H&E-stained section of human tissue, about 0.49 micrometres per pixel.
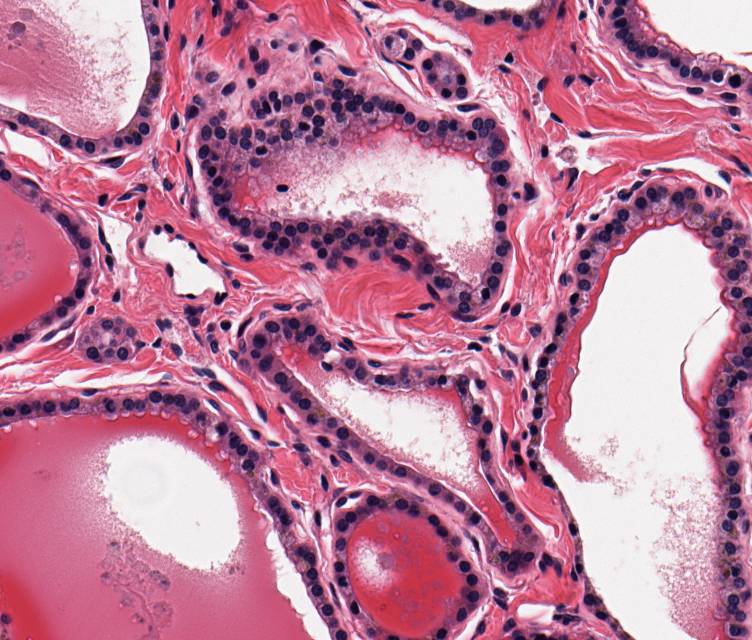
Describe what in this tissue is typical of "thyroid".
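This tissue is thyroid.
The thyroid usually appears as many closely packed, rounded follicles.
The closely packed follicles here agree, though some are irregular rather than rounded.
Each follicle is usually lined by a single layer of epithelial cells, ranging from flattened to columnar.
The cuboidal cells here form that single layer, with round, dark-staining nuclei in a row along the wall.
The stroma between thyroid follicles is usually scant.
Narrow bands of stroma agree; a small round follicle near bottom centre holds pink colloid.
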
